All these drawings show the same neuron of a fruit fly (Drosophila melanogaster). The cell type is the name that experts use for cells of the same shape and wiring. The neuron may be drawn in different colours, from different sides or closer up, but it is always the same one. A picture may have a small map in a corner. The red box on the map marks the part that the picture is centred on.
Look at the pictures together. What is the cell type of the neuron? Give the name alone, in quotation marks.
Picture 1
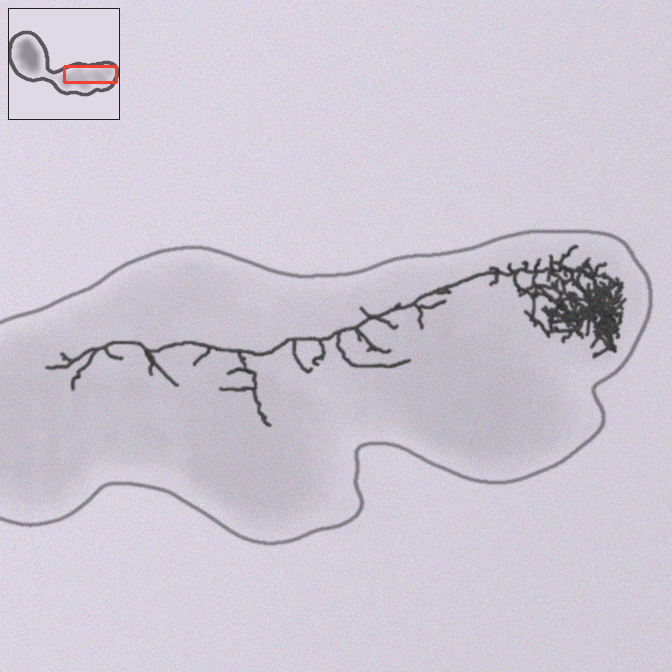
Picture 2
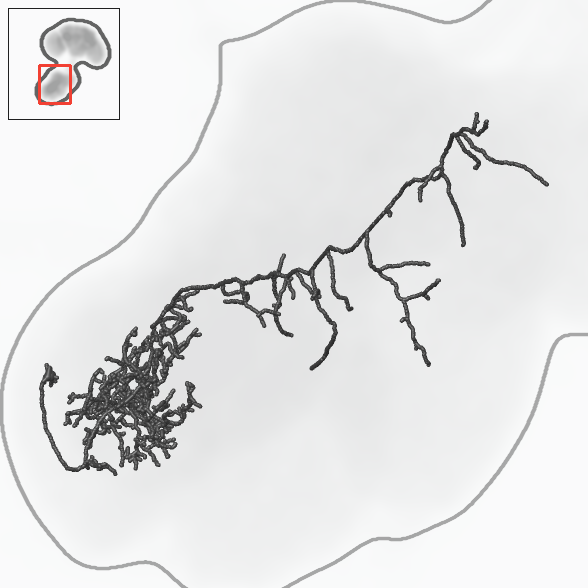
"INXXX241"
